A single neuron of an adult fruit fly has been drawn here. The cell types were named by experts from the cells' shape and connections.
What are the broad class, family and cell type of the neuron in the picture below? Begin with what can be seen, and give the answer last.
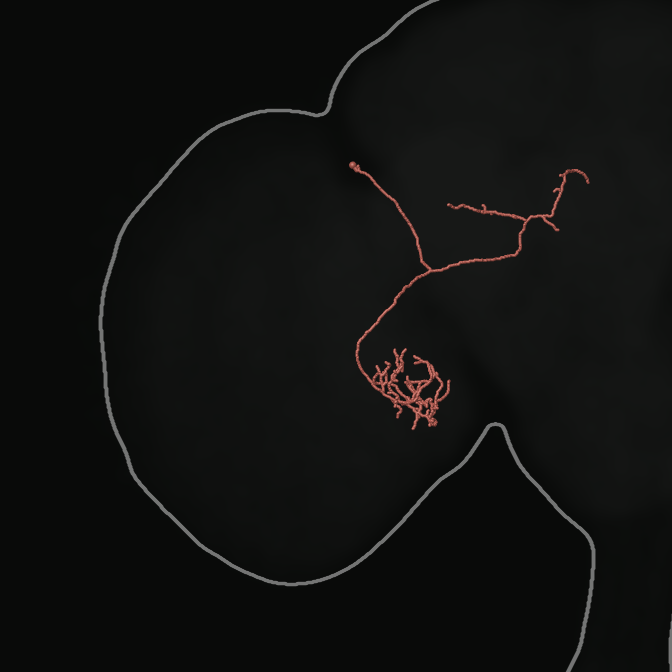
Its cell body lies at the top of the picture. In this view it is about as wide as it is tall. It is a visual projection neuron. Its family is hemilineage VPNd1. It is of cell type LC29.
